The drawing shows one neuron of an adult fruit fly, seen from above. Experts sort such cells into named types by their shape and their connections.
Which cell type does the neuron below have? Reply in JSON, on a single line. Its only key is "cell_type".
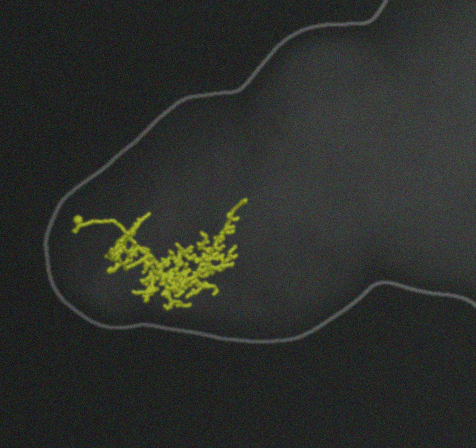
{"cell_type": "Cm8"}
